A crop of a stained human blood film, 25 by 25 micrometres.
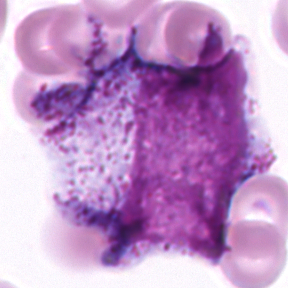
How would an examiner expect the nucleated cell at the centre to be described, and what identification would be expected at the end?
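The outline is irregular and angular, with several pointed corners. The pale lilac, loosely textured left part meets a dense purple mass along a fairly straight vertical boundary. Loose granules lie beyond the border along the left edge. This is a promyelocyte.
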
